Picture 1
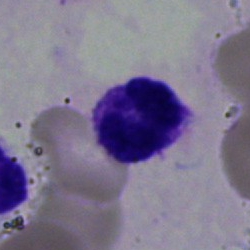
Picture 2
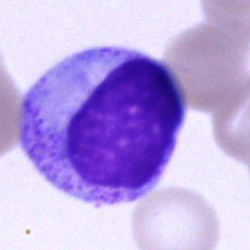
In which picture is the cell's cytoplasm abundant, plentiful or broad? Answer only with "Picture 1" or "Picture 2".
Picture 2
